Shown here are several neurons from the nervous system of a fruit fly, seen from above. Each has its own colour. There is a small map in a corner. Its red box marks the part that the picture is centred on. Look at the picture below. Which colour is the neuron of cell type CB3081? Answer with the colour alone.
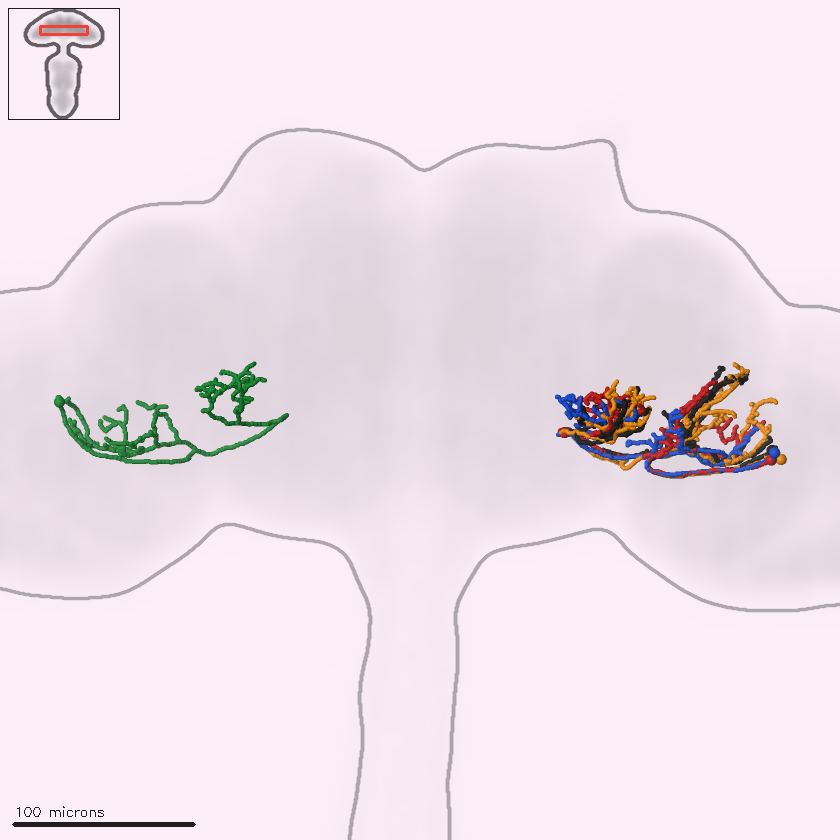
blue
